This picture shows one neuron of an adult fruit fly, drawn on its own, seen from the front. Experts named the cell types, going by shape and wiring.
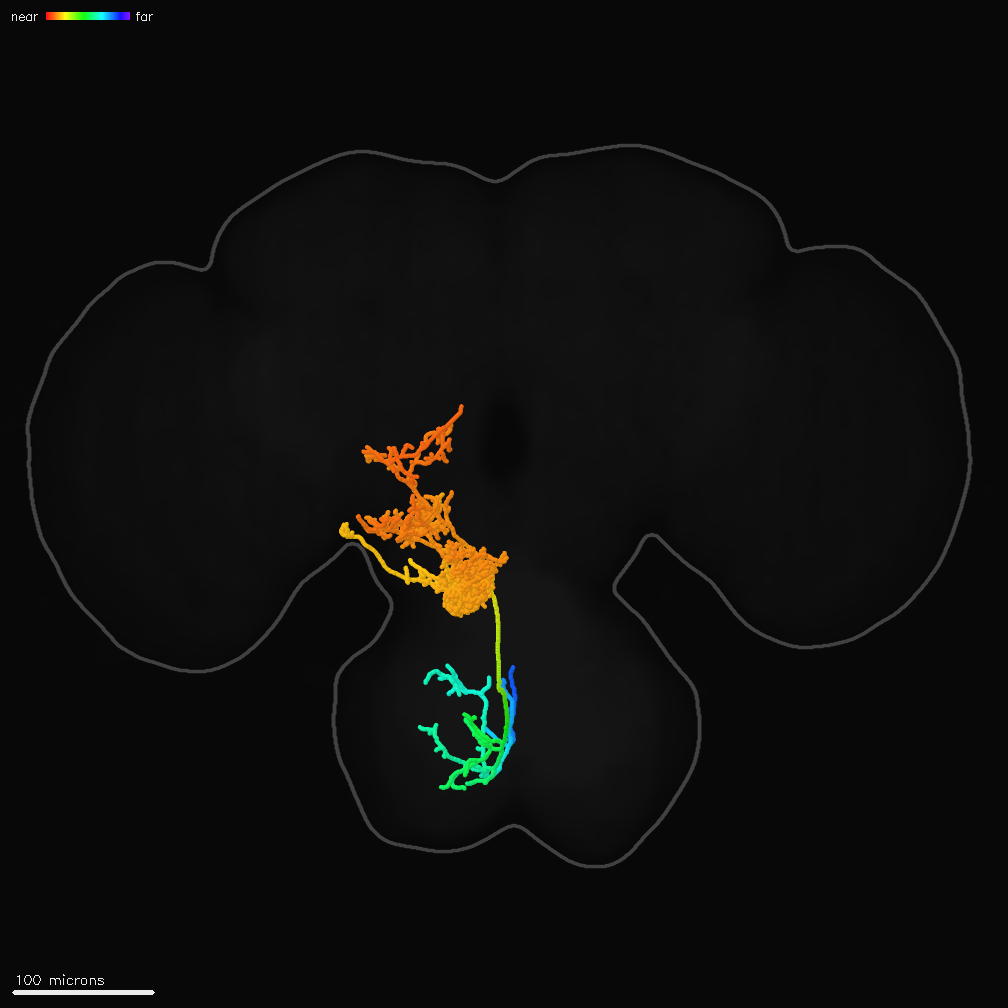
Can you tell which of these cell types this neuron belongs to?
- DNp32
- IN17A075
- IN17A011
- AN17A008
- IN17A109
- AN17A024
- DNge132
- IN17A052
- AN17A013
DNge132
